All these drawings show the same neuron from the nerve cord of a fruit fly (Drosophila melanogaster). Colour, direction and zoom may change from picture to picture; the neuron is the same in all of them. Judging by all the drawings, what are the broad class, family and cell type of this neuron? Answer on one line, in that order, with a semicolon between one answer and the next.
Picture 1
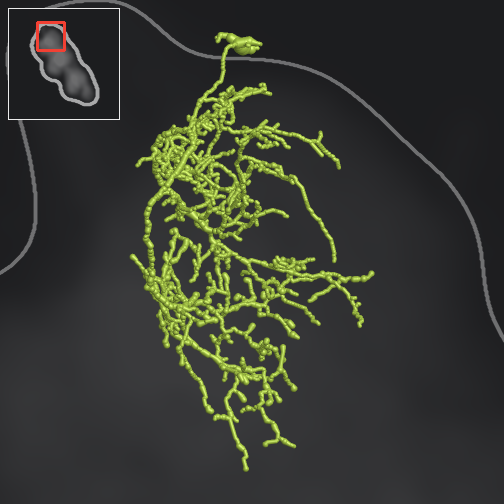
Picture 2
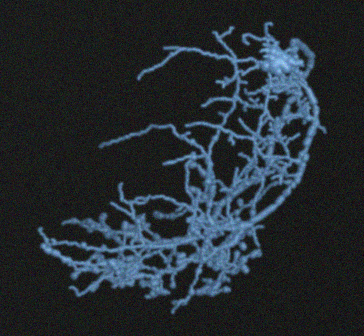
nerve-cord intrinsic neuron; hemilineage 09A; IN09A014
